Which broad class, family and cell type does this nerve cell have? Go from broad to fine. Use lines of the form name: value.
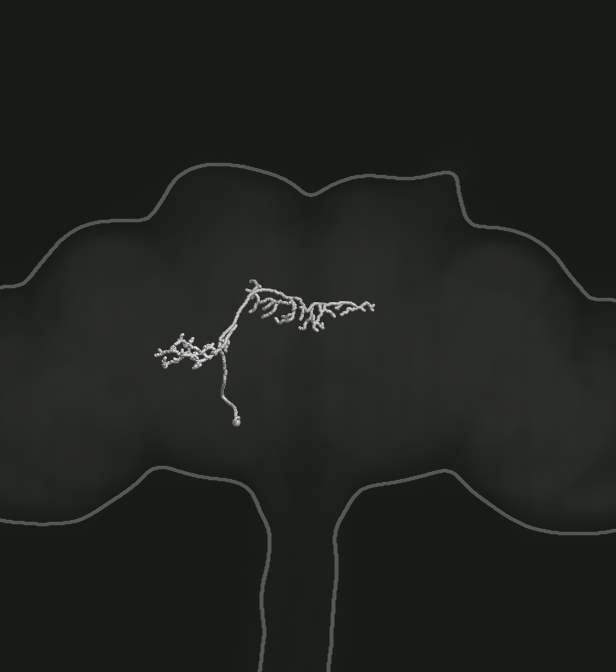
broad class: central-brain intrinsic neuron
family: hemilineage SIPp1
cell type: FB8D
